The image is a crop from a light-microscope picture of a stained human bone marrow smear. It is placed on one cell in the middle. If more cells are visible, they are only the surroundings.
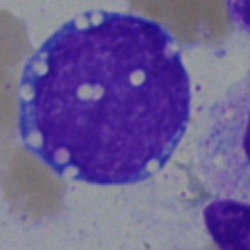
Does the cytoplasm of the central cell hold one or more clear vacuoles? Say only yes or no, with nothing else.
Yes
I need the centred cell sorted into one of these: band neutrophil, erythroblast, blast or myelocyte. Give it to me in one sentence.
Answering briefly, the cell in the middle is a blast.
